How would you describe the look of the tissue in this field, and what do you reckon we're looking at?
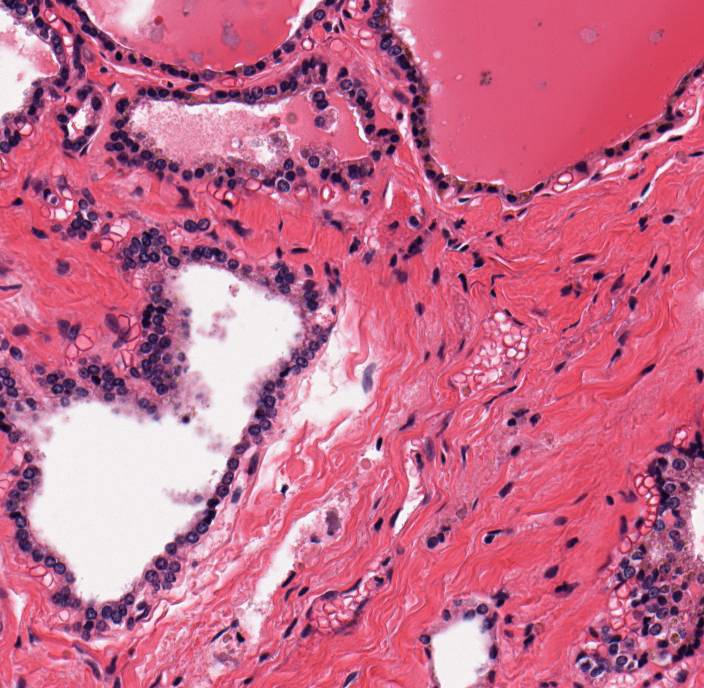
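Lining: the spaces have a thin layer of small cuboidal cells with round, dark nuclei. Contents: the large top-right space is filled with homogeneous pink material; left-hand spaces are largely empty and white, with only wisps of pale granular material at their edges. Stroma: dense pink wavy collagen fibres with scattered spindle-shaped nuclei. Name: thyroid.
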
